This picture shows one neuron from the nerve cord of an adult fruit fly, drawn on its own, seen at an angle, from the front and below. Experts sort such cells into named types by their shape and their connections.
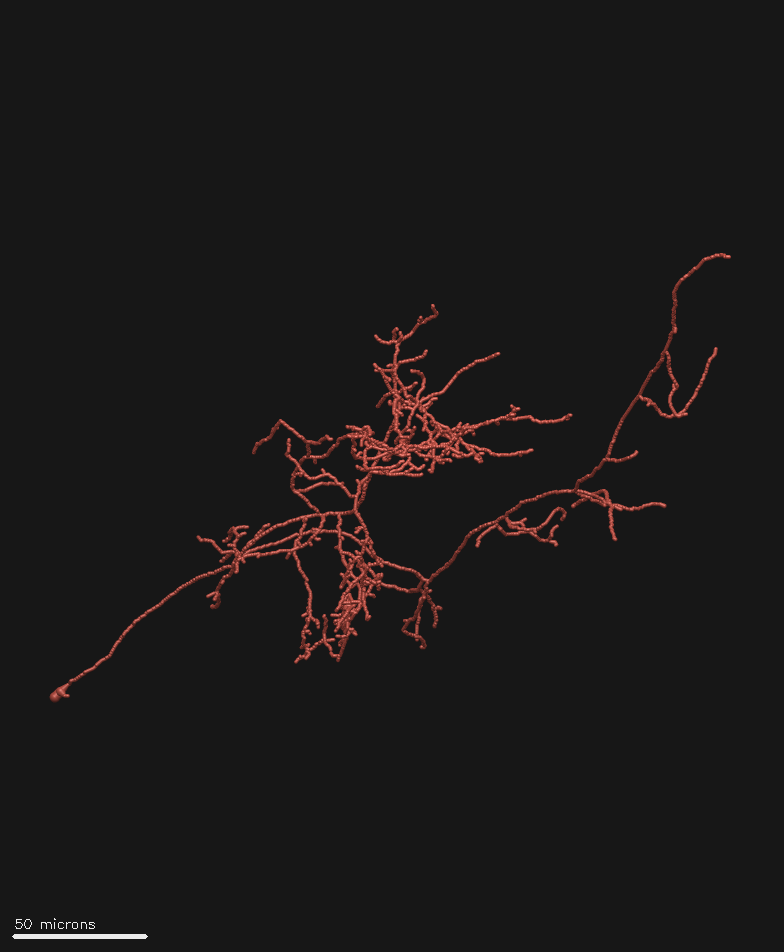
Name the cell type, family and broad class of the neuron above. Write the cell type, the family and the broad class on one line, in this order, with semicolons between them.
IN08B029; hemilineage 08B; nerve-cord intrinsic neuron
